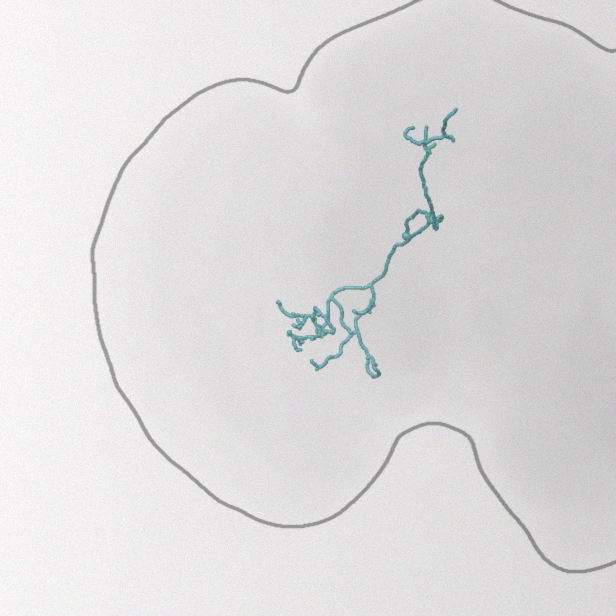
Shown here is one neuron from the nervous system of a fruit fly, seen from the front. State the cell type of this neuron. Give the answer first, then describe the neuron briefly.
It is of cell type LPT101. It is a visual projection neuron. In this view it is taller than it is wide.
